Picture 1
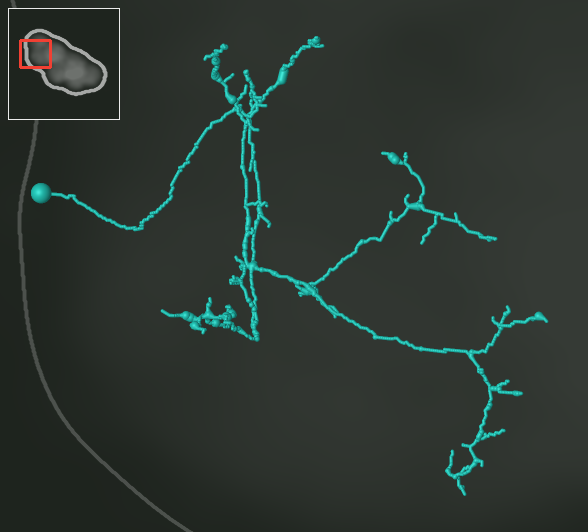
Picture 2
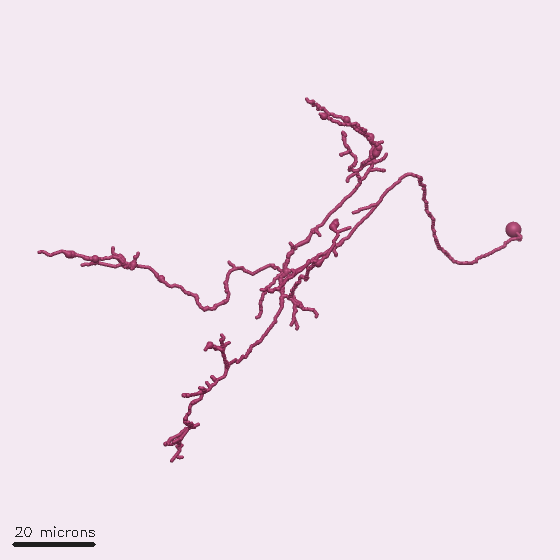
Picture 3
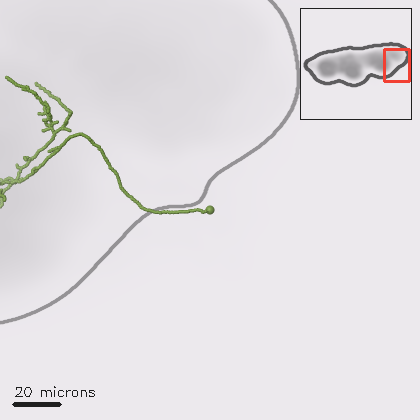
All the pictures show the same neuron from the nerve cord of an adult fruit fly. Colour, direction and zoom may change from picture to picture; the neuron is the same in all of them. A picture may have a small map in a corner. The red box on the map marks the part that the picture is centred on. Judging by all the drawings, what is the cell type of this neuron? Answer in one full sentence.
The cell type name IN20A.22A088 applies to this neuron.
